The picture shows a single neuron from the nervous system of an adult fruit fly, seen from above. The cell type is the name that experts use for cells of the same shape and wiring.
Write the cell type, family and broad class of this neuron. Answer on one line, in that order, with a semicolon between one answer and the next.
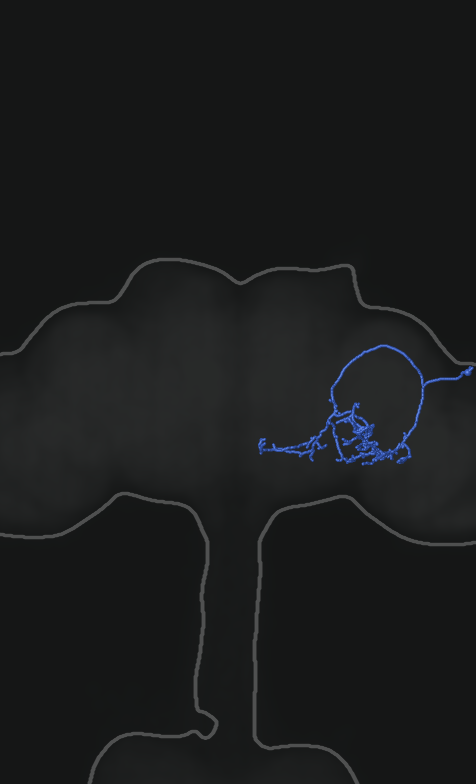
PLP065; hemilineage SLPav1_medial; central-brain intrinsic neuron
